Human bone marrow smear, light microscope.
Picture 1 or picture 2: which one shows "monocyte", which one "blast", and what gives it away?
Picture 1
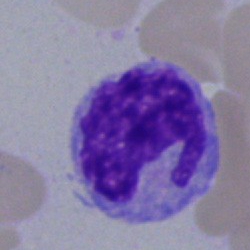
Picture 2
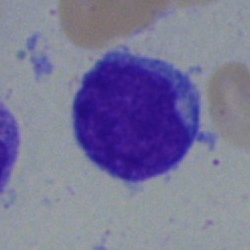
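Picture 1: monocyte. Picture 2: blast. Outline: monocyte smooth and nearly round; blast roughly round. Monocyte nucleus: curved like a horseshoe, deep indentation opening toward the lower right.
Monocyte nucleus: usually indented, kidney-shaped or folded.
Monocyte chromatin: dark purple, coarsely clumped, small paler gaps between clumps; no nucleoli visible.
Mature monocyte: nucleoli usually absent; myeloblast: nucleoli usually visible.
Monocyte cytoplasm: pale greyish-blue, widest at the lower right, inside the curve of the nucleus. Blast cytoplasm: only a thin blue rim around the nucleus; no granules; pale zone on the right side beside the nucleus.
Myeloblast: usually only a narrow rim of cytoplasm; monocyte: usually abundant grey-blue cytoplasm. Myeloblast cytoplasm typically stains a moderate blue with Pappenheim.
Surroundings: pale, unstained-looking red cells around the monocyte near the picture edges; red cells near the top and right of the blast, not touching it.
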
